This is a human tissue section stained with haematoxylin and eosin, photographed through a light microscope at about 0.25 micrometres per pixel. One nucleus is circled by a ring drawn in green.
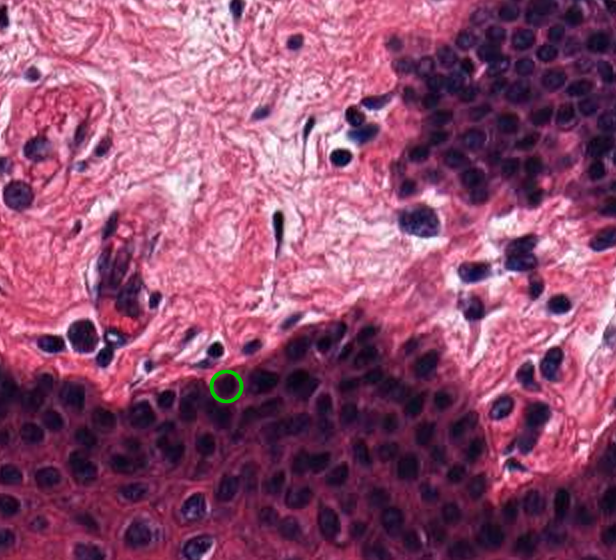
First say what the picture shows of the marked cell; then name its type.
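The nucleus is round to oval and dark, about the same size as the nuclei of the cells packed beside it. Only a thin rim of purplish-pink cytoplasm surrounds the nucleus. It is crowded side by side with similar cells, with no space between them. This is a squamous epithelial cell.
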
